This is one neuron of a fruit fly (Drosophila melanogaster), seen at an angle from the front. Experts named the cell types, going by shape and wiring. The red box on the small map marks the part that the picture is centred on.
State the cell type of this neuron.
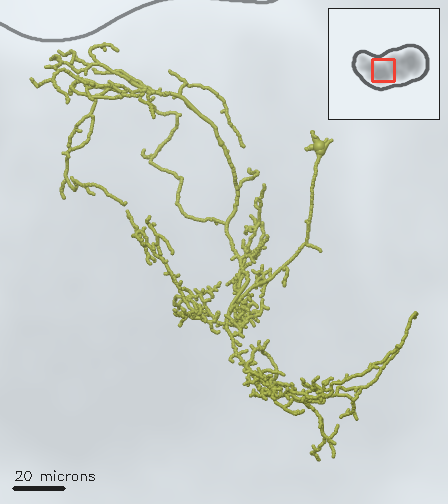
IN11A004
